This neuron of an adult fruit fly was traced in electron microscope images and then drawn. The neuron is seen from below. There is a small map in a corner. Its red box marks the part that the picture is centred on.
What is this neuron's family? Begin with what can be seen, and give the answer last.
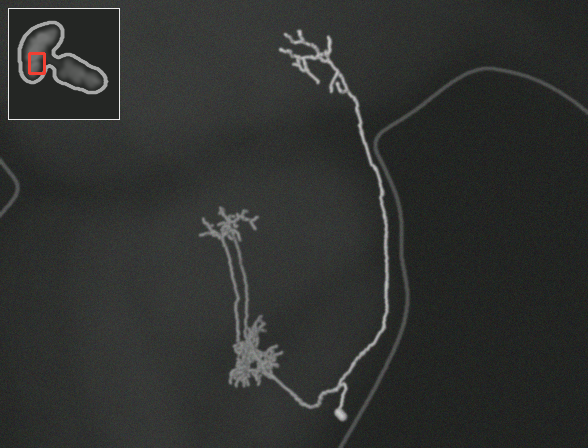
It is in the brain and does not reach the nerve cord. The cell body is at the bottom of the picture. The picture shows dozens of branch ends. This is a visual projection neuron. The family is LLPC.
